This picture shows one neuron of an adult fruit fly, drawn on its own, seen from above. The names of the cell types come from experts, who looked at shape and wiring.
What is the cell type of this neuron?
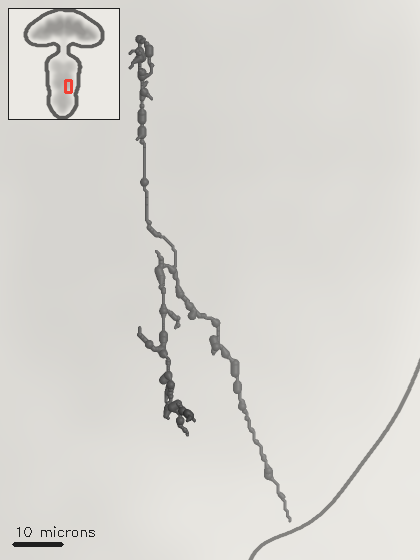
SNpp39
